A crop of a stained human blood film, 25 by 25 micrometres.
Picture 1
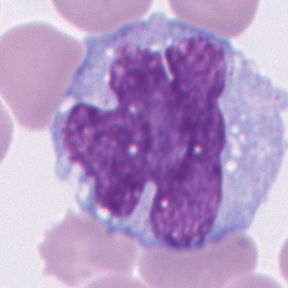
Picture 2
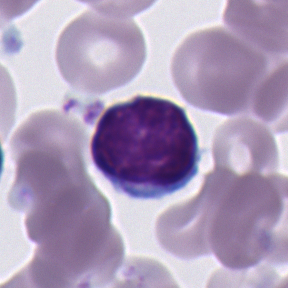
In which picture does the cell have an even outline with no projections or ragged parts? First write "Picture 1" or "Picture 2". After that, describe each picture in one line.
Picture 2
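Picture 1: The cell edge is slightly ragged rather than smooth.
Picture 2: The cell's outline is round and smooth.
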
